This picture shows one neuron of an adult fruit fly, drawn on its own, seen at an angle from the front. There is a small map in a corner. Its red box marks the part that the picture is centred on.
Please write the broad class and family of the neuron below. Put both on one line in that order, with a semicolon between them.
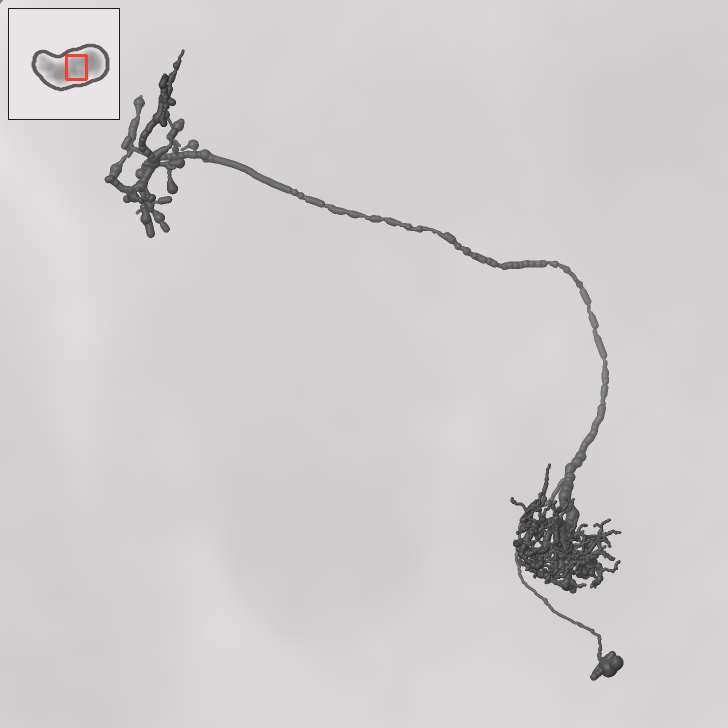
central-brain intrinsic neuron; hemilineage ALv1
